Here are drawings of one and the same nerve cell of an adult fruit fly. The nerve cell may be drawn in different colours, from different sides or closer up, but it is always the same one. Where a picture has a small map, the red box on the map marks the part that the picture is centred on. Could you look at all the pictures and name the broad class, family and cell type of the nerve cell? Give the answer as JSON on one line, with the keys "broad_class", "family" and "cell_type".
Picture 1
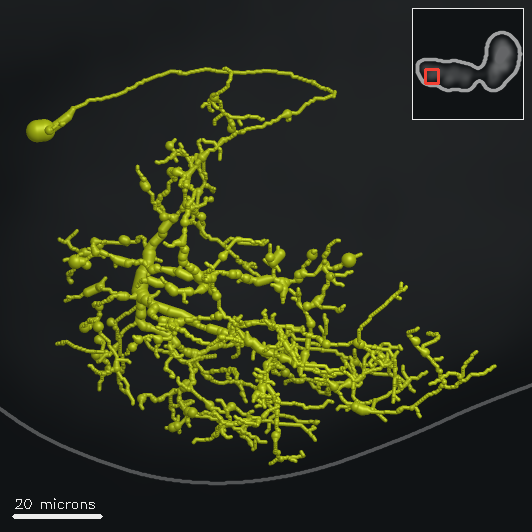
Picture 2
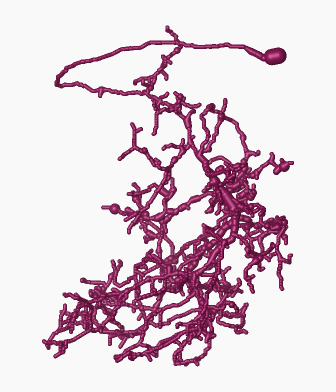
{"broad_class": "nerve-cord intrinsic neuron", "family": "hemilineage 03A", "cell_type": "IN03A031"}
